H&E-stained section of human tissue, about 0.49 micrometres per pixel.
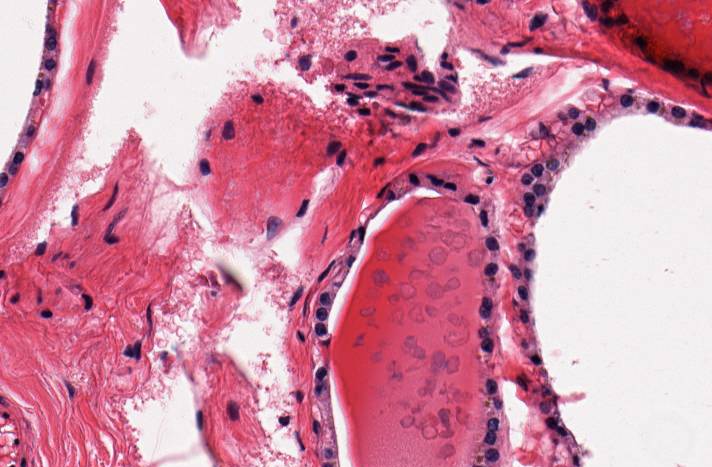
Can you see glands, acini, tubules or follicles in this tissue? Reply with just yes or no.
Yes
